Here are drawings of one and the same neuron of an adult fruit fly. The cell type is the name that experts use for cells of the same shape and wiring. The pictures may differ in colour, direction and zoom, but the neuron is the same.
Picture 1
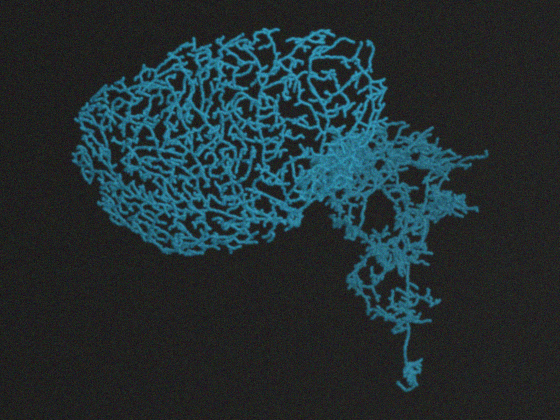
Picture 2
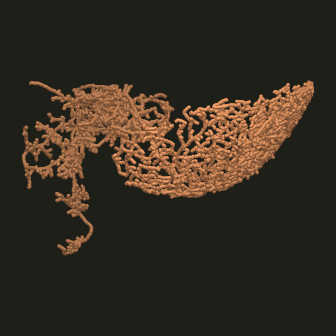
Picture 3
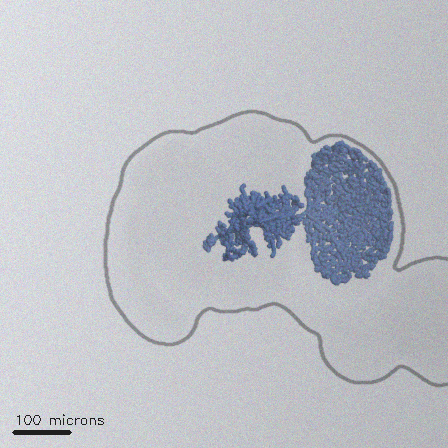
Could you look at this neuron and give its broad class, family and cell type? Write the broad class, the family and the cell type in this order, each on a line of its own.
visual centrifugal neuron
OA
OA-AL2i4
